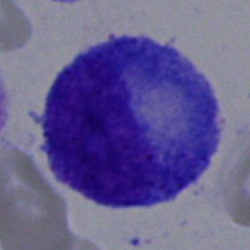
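Promyelocyte at the centre of a stained human bone marrow smear. Almost the whole cell stains a deep blue-purple, with a paler, lighter blue area in its upper right part. Fine dark purple dots are scattered over the cell, and a few tiny dot-like projections stick out from its edge.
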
